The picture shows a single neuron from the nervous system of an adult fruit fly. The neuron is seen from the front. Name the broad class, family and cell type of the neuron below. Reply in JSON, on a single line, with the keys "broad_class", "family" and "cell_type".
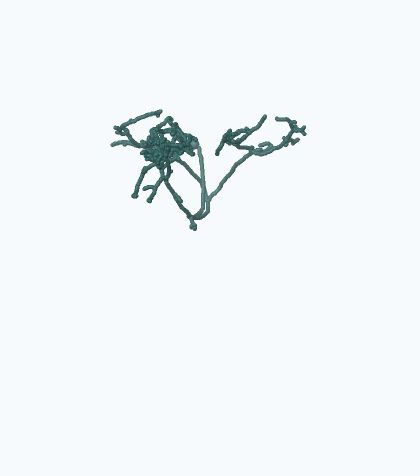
{"broad_class": "central-brain intrinsic neuron", "family": "hemilineage DM1_antero_dorsal", "cell_type": "SMP476"}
